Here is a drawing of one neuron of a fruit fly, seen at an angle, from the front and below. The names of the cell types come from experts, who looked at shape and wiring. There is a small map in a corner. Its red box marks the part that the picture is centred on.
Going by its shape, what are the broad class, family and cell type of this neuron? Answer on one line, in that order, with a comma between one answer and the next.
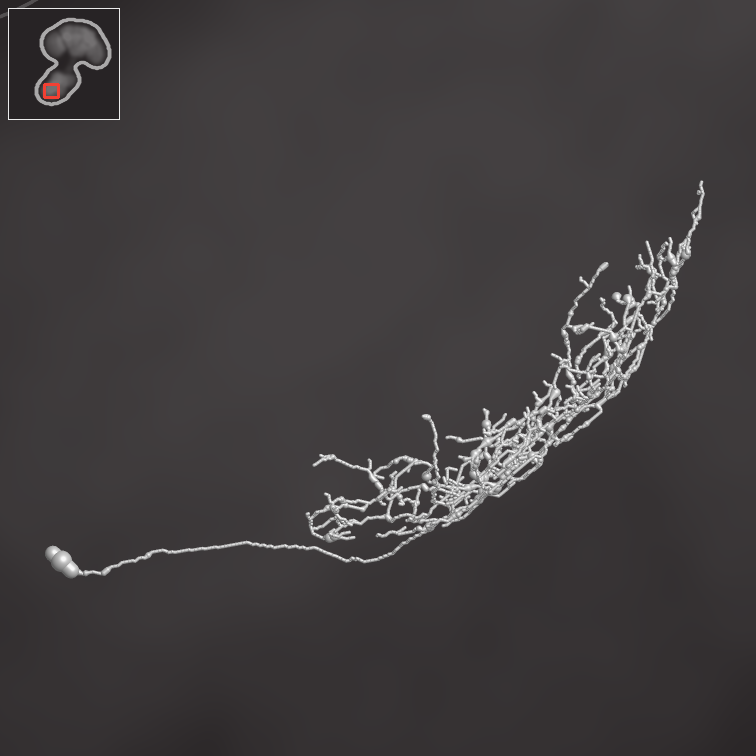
nerve-cord intrinsic neuron, hemilineage 01B, IN01B065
